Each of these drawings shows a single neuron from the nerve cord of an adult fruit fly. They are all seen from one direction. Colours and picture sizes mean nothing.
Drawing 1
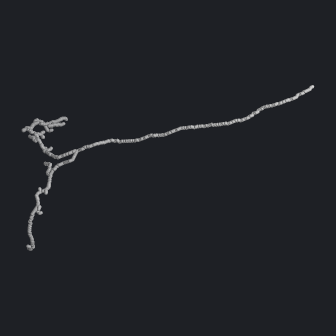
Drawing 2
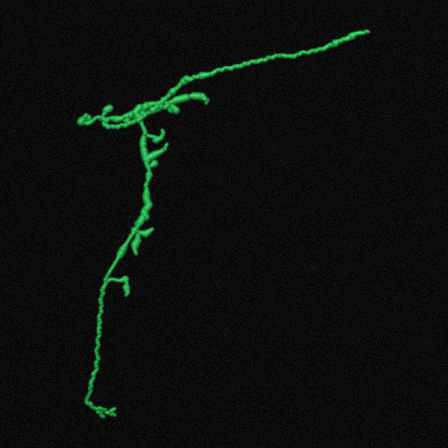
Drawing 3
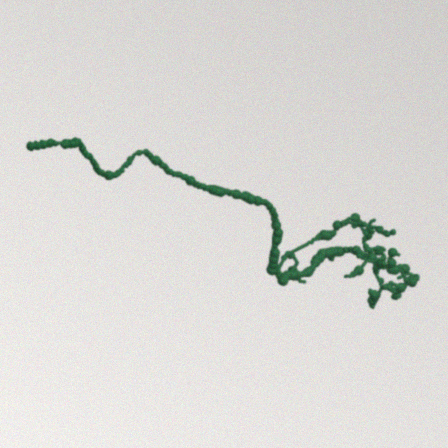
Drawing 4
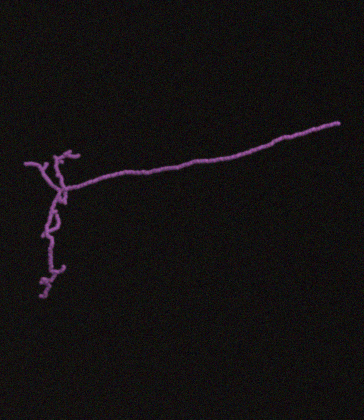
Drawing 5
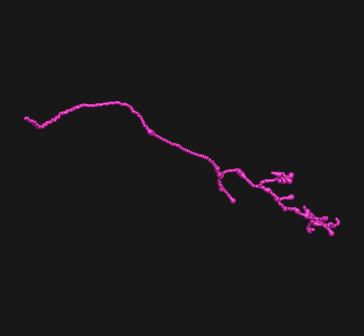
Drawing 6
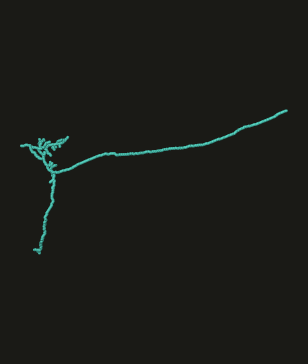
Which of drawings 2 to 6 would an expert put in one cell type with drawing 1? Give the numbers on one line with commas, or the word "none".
2, 4, 6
